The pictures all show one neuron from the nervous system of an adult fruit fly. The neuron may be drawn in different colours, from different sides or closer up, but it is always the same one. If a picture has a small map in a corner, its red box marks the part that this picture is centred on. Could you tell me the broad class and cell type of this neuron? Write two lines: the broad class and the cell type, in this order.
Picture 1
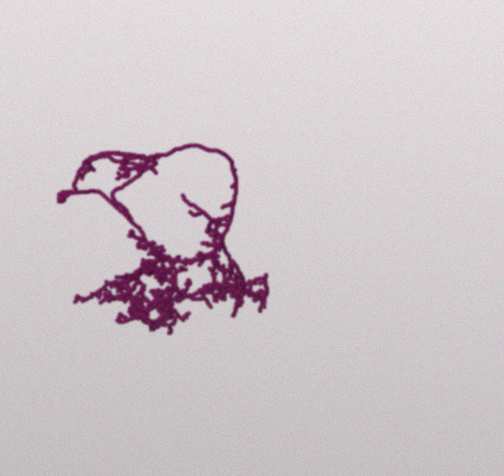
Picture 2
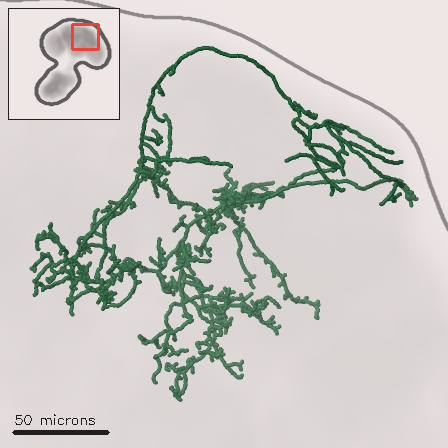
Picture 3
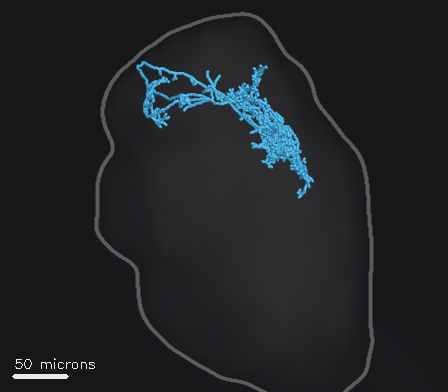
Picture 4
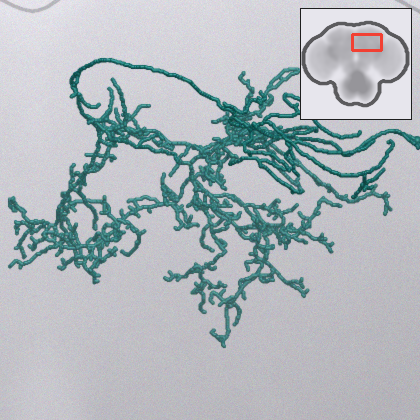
central-brain intrinsic neuron
CL031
